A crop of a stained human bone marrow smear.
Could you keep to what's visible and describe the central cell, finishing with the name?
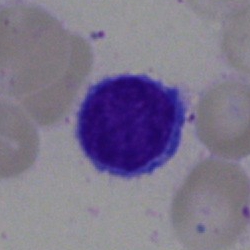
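Outline: round, with a slightly ragged edge. Chromatin: dense, staining dark purple throughout the nucleus, with no distinct nucleolus visible. Cytoplasm: a scant blue rim, seen mainly along the right edge. The cell is a lymphocyte.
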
